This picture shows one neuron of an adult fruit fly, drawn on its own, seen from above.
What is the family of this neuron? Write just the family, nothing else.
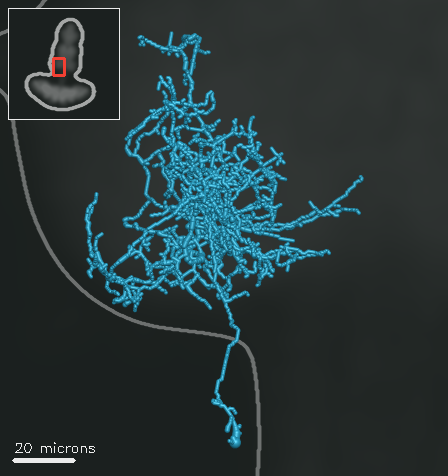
hemilineage 16B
